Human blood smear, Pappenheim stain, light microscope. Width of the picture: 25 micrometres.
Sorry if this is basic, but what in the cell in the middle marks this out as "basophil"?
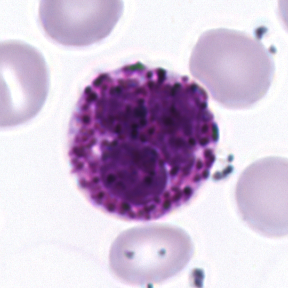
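Much of what you see here goes well with a basophil. The cytoplasm is packed with coarse, round, dark purple-black granules, and they lie over the nucleus as well as around it.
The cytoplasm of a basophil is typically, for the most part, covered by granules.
This cell measures about 14 micrometres across.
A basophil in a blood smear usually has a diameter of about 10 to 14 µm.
So this one sits at the upper end of that range.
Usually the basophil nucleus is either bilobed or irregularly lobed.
Here, though, the nucleus is partly hidden by the granules lying over it.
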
